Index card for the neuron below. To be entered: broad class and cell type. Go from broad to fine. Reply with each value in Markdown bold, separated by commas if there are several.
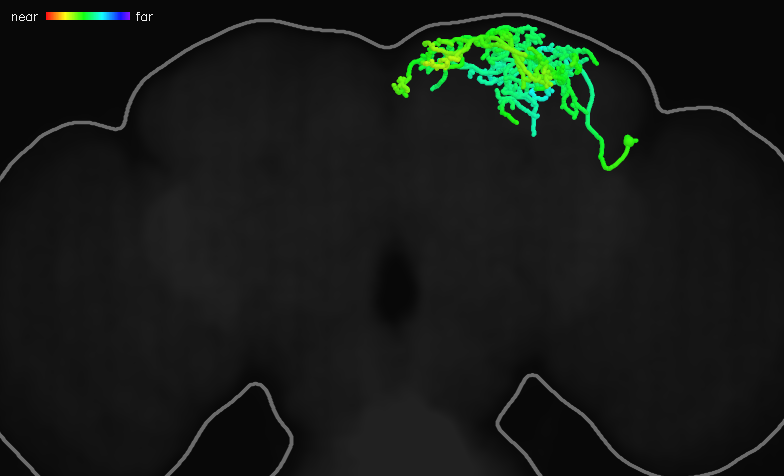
**central-brain intrinsic neuron**, **SLP067**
